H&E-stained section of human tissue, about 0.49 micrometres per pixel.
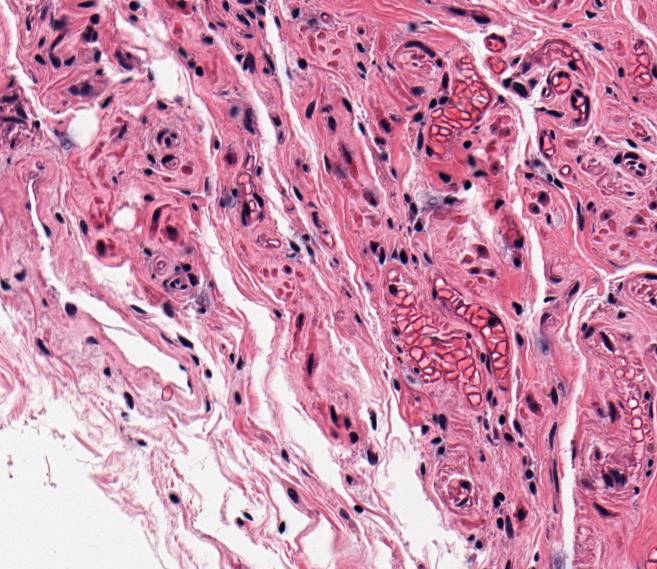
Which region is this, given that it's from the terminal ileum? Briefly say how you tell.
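The field is dense connective tissue. Bundles of pink fibrous tissue cross it diagonally from upper left to lower right, and most nuclei are dark, elongated and spindle-shaped.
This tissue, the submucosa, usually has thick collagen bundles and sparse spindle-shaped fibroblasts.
Small vessels tightly packed with red blood cells cluster in the centre and right.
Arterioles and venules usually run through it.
Toward the lower left the tissue turns looser, paler and finely fibrillar.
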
